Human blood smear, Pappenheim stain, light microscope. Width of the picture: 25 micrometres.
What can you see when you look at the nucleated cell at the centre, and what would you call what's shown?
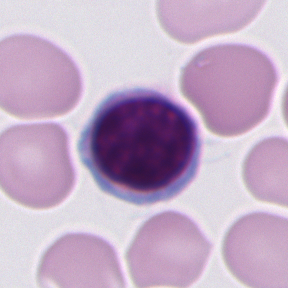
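A round nucleus, about 9 micrometres across, fills most of the cell. Its chromatin is dark purple and dense, with coarse clumps. Around it the cytoplasm forms only a narrow rim, widest on the lower left side of the nucleus. The nucleated cell at the centre is a typical lymphocyte.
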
